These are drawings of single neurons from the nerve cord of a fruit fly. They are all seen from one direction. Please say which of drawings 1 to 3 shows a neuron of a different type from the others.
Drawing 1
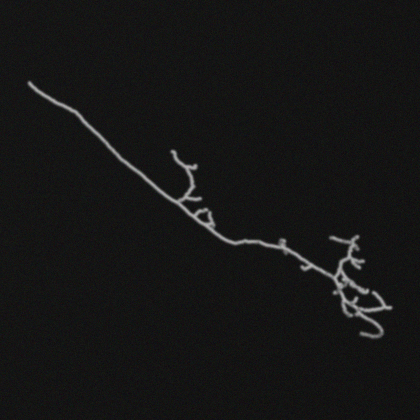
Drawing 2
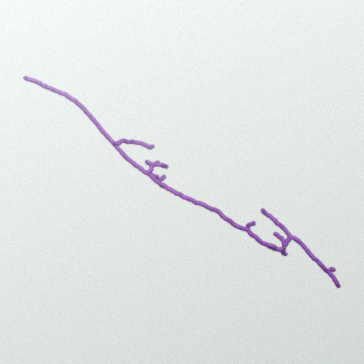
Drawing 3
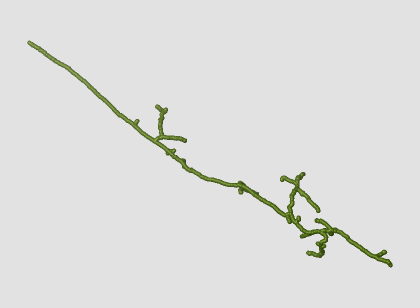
Drawing 1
